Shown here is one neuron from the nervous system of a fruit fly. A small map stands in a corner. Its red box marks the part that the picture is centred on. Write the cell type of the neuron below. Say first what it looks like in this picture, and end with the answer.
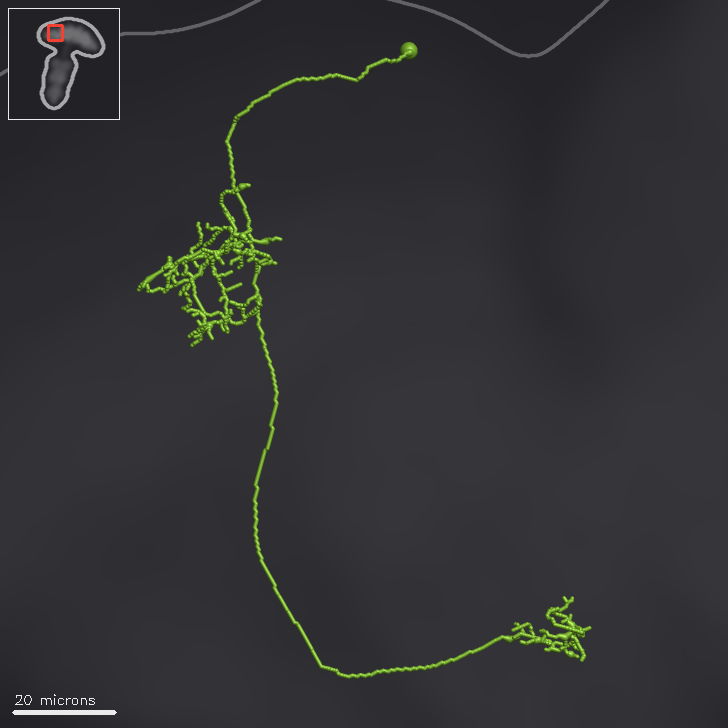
It lies in the brain. Its cell body lies at the top of the picture. By the scale bar it is about 130 microns tall in this view. It is an optic-lobe intrinsic neuron. Its cell type is Tm40.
